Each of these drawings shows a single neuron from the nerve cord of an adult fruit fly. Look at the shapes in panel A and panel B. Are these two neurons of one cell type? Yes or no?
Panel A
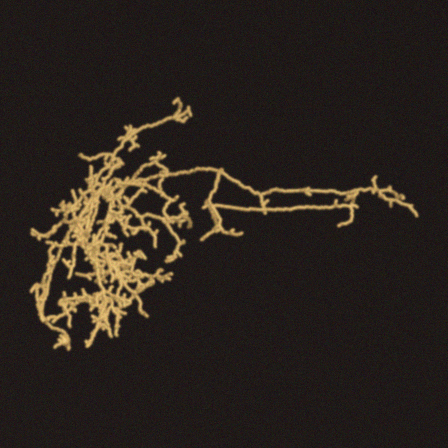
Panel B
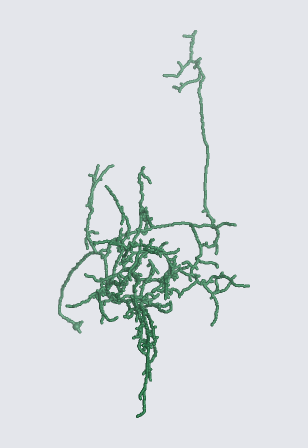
no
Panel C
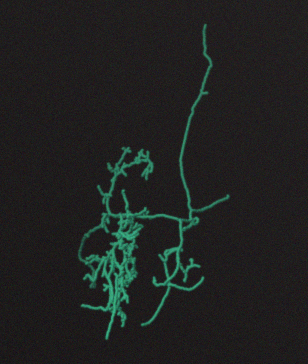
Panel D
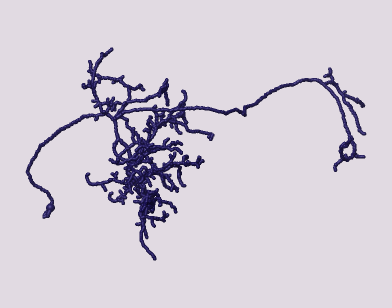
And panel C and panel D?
no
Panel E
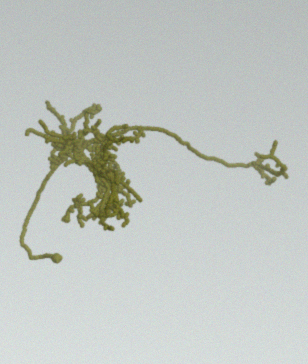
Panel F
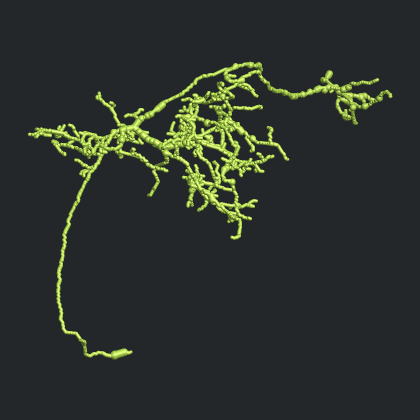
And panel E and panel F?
yes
